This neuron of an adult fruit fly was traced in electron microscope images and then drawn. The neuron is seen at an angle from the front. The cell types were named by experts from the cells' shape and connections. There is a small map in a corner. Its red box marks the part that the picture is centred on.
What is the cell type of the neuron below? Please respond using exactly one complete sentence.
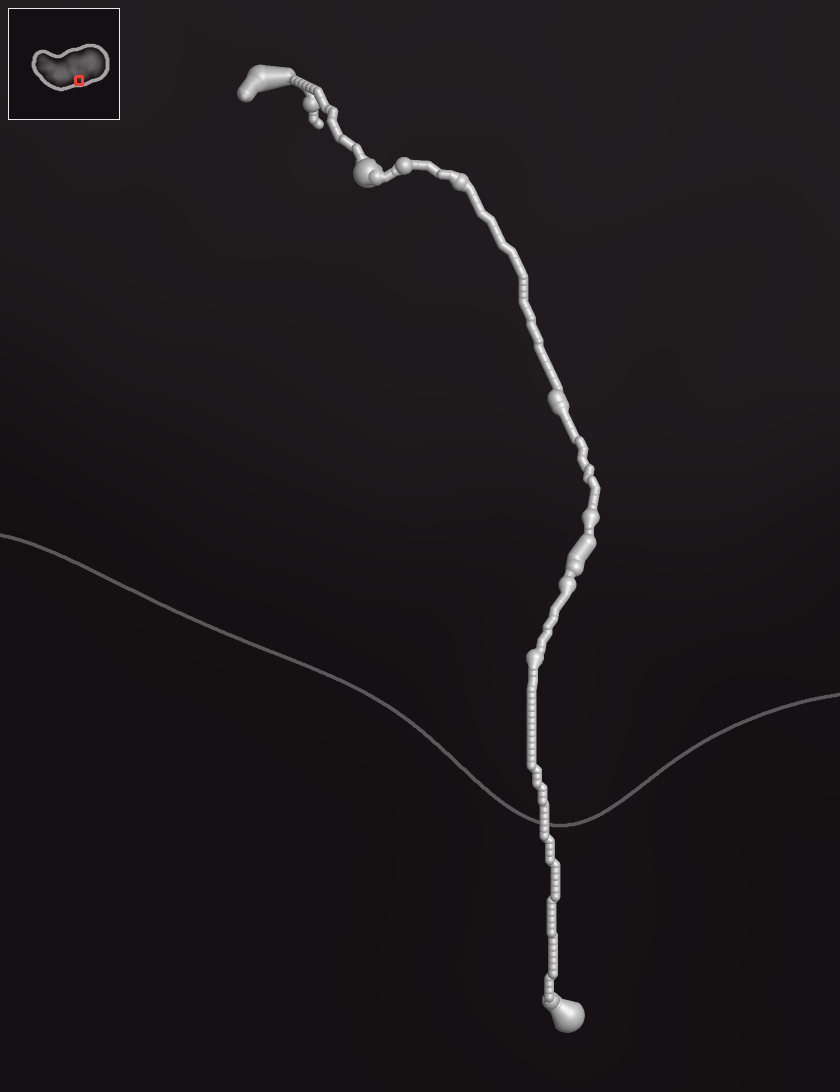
In the scheme of cell types, this neuron is BM_InOm.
